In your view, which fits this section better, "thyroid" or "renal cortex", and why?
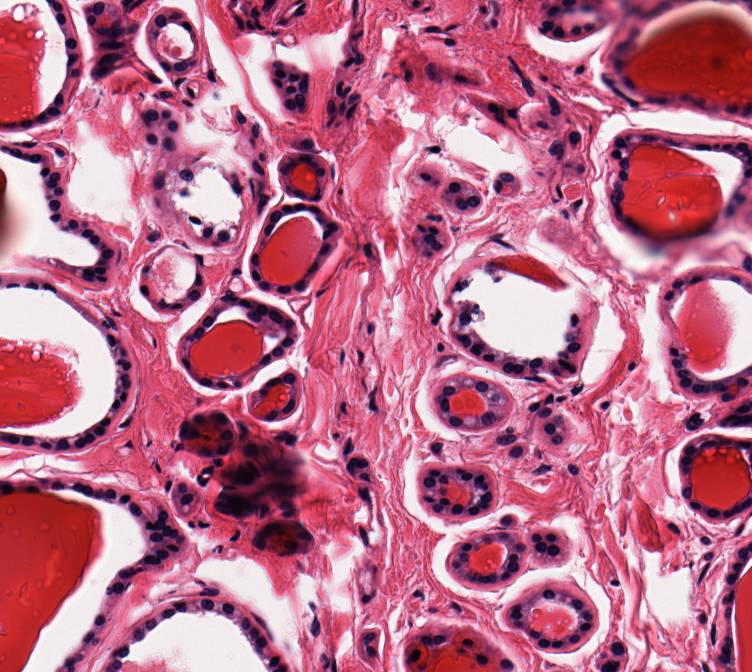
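Thyroid, not renal cortex. Deciding point: many lumens hold homogeneous deep red eosinophilic material, often retracted from the lining, leaving a clear gap. Next, round to oval spaces of varying size, set in stroma, fill the field, largest along the left and right edges. Lining: flattened to low cuboidal epithelium with small, dark, round nuclei.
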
